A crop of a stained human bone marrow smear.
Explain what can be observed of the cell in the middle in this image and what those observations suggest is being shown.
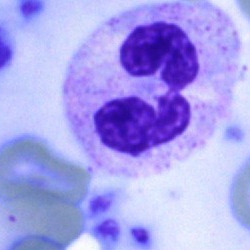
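Take a moment with the outline; it is roughly round and smooth. Now follow the nucleus and you'll find two lobes, joined on the right side by a narrowed band of nucleus. Fine pink-violet granules are scattered throughout the cytoplasm, and no vacuoles appear in it. You are looking at a segmented neutrophil.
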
